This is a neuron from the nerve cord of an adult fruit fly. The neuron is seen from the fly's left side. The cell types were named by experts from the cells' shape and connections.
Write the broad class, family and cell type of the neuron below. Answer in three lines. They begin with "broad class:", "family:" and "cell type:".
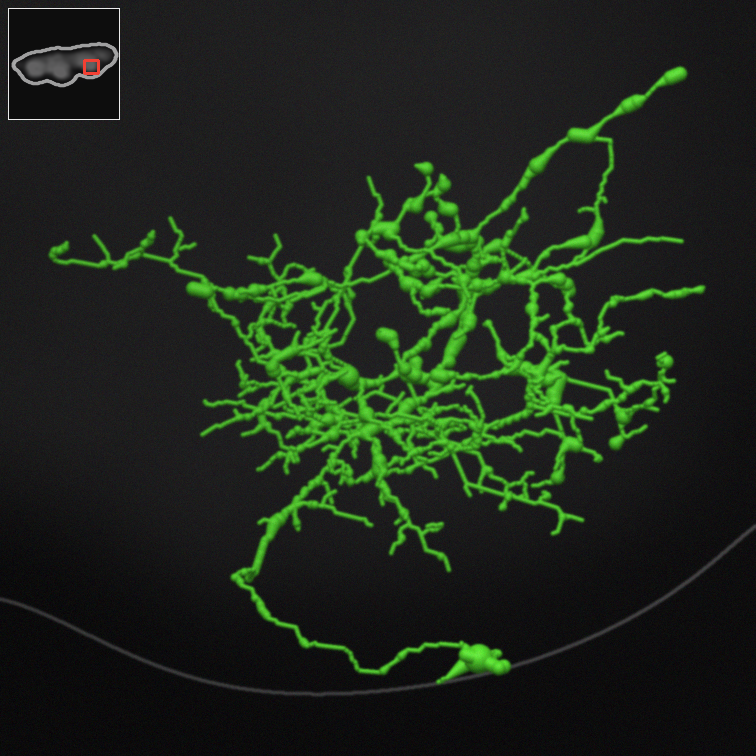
broad class: nerve-cord intrinsic neuron
family: hemilineage 13B
cell type: IN13B044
